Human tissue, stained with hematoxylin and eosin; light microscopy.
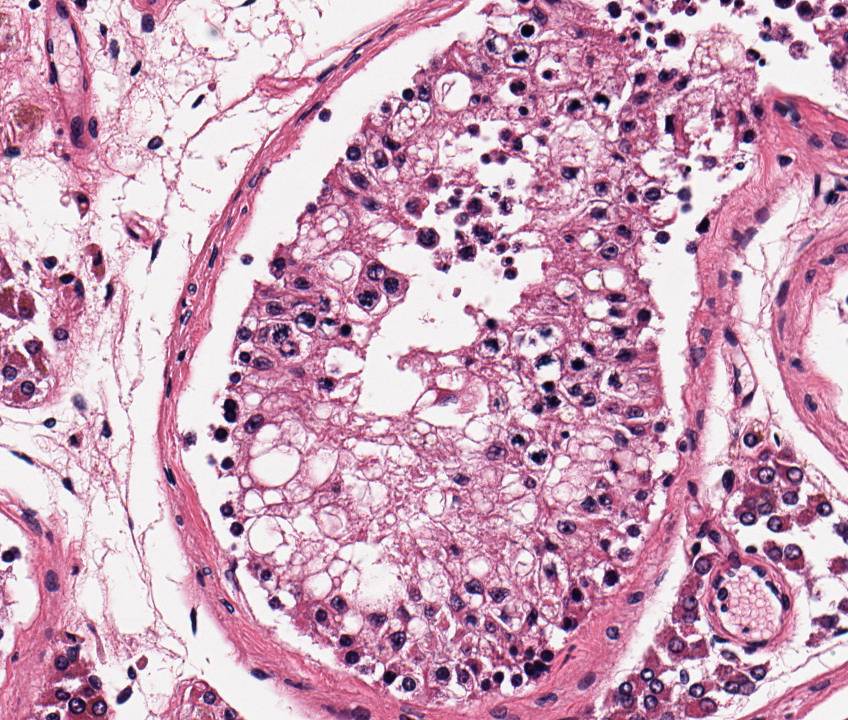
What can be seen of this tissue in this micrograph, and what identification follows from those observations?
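Tubule: one, large and rounded, filling most of the centre. Lining cells: many clear vacuoles of varying size, most crowded lower left. Nuclei: many small, round, dark and condensed, scattered throughout, especially towards the lumen. Stroma outside: loose, pale, wispy. Name: testis.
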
